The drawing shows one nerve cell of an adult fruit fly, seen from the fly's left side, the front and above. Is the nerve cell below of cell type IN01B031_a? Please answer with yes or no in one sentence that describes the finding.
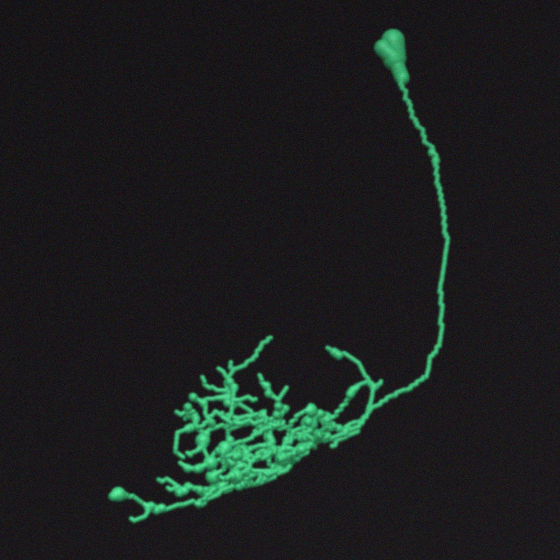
No, by cell type this nerve cell is not IN01B031_a but something else.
